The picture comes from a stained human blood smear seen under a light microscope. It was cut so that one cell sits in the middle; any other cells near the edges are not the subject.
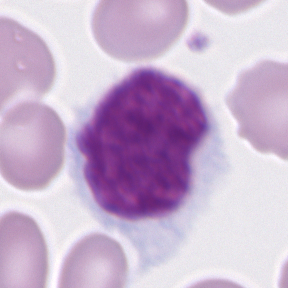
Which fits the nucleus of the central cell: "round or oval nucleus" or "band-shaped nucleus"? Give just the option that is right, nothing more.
Round or oval nucleus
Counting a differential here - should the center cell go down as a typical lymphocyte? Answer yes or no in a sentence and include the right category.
No, the middle cell is classified as a hairy cell instead of a typical lymphocyte.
